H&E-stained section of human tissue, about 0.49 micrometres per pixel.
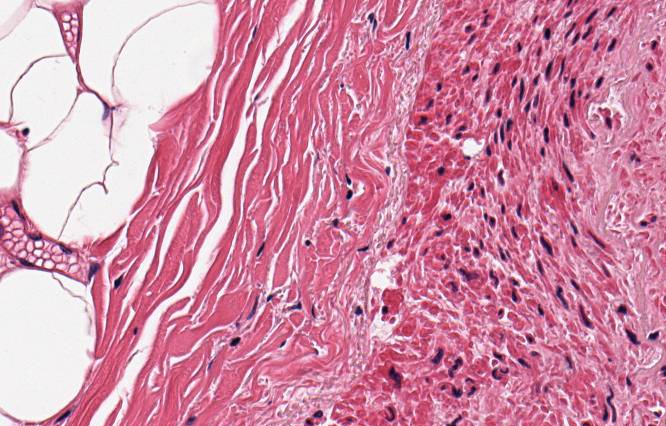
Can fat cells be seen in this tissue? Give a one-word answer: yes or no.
Yes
